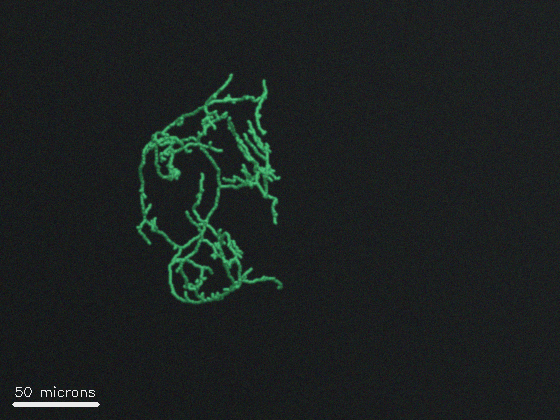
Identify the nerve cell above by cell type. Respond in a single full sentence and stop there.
It is IN19A047 that this nerve cell is, by cell type.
